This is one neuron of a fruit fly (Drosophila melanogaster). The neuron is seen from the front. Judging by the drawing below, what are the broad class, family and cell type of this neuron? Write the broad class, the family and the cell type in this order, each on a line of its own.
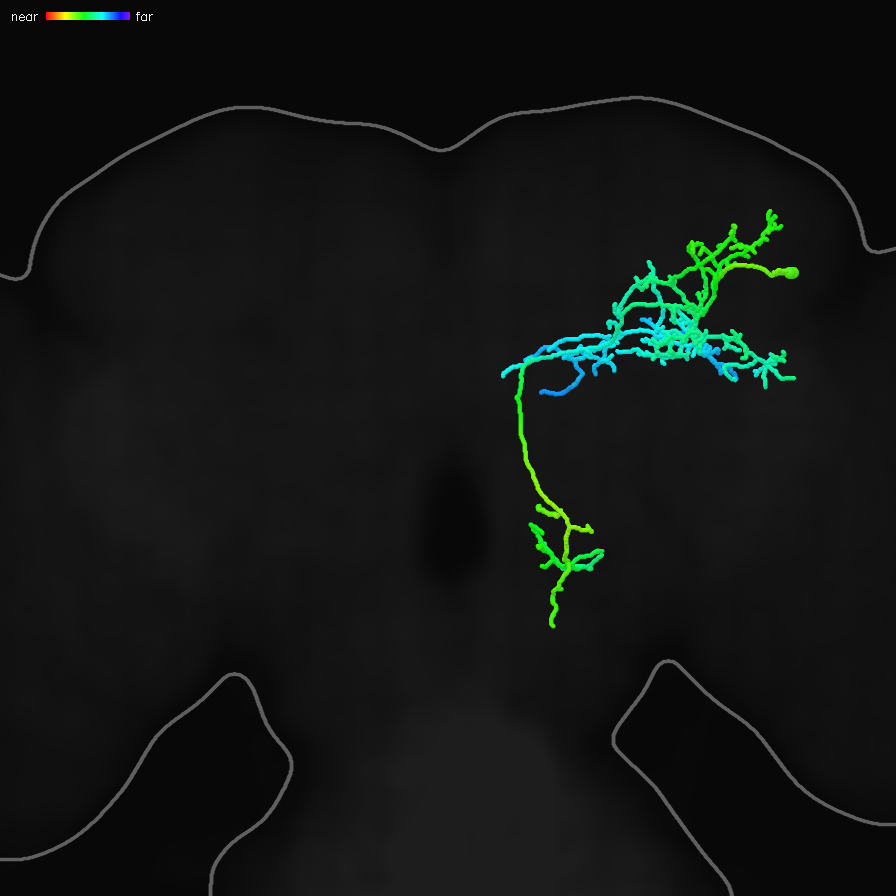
central-brain intrinsic neuron
hemilineage VLPd1
AVLP043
